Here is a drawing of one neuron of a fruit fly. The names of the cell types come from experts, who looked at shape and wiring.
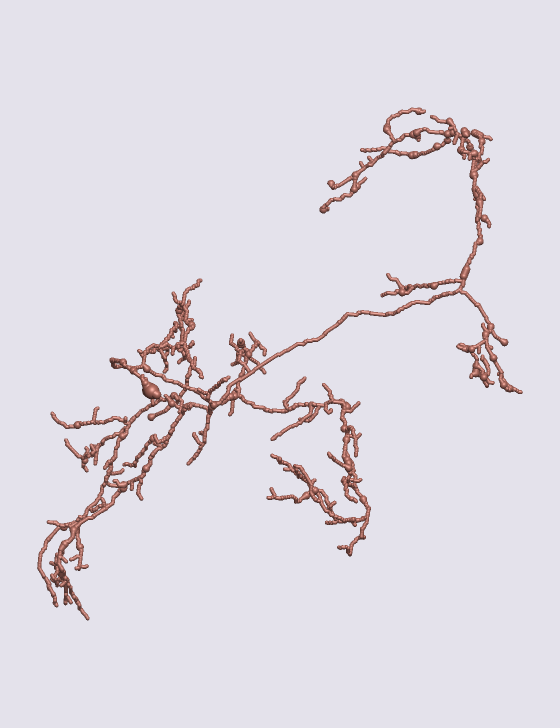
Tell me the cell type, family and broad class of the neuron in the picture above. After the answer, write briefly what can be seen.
The cell type is SMP245. The family is hemilineage VLPd&p1_posterior. It is a central-brain intrinsic neuron. The cell body can be seen on the left of the picture. The picture shows dozens of branch ends.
